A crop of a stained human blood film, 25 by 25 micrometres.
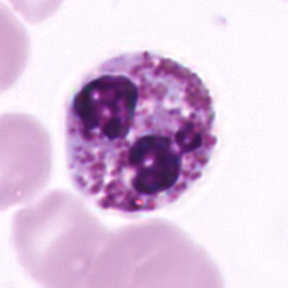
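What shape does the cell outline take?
Round to slightly oval, with a smooth edge.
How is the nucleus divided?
Into two large lobes, one at upper left and one at lower centre, with a small extra knob of nucleus just to the right of the lower lobe.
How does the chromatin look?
Dark purple and densely clumped.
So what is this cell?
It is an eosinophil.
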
